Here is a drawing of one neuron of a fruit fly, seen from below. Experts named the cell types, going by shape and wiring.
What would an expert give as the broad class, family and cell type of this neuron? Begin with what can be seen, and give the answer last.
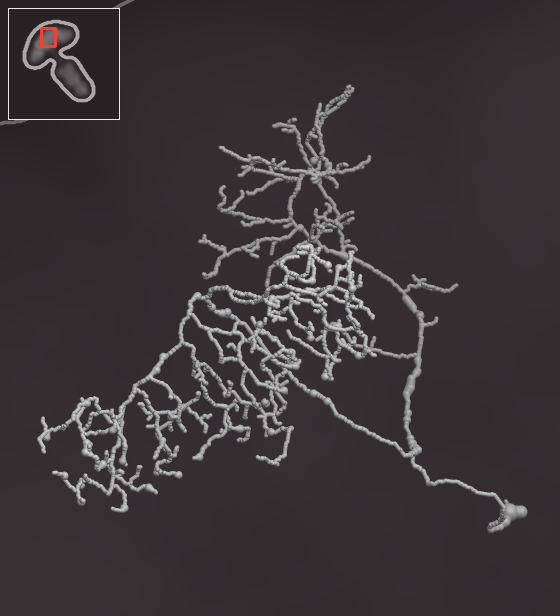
It is in the brain and does not reach the nerve cord. The cell body can be seen at the lower right of the picture. It is a central-brain intrinsic neuron. Its family is hemilineage DM6_dorso_medial. It is of cell type FB6K.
